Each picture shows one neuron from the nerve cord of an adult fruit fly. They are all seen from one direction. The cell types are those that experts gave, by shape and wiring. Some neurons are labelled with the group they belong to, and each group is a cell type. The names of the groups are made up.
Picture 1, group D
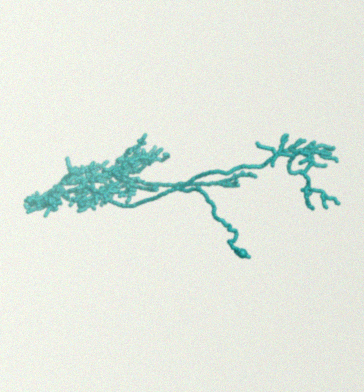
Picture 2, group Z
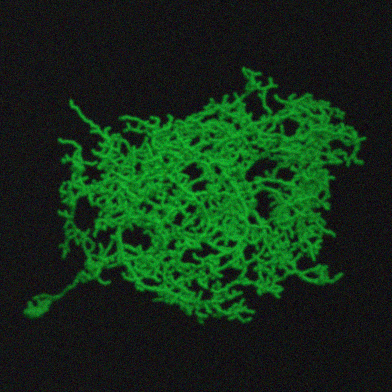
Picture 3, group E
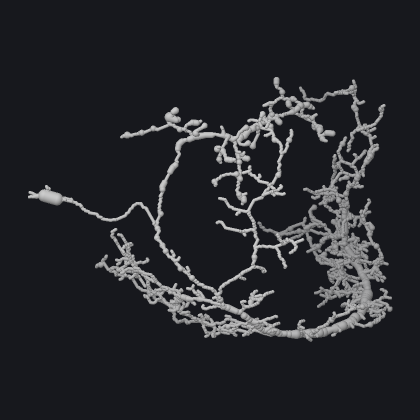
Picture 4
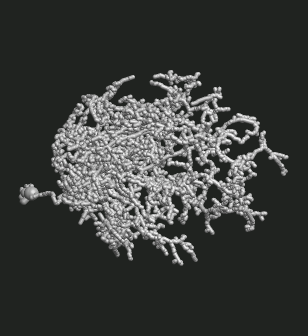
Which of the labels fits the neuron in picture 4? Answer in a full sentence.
It belongs to group Z.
